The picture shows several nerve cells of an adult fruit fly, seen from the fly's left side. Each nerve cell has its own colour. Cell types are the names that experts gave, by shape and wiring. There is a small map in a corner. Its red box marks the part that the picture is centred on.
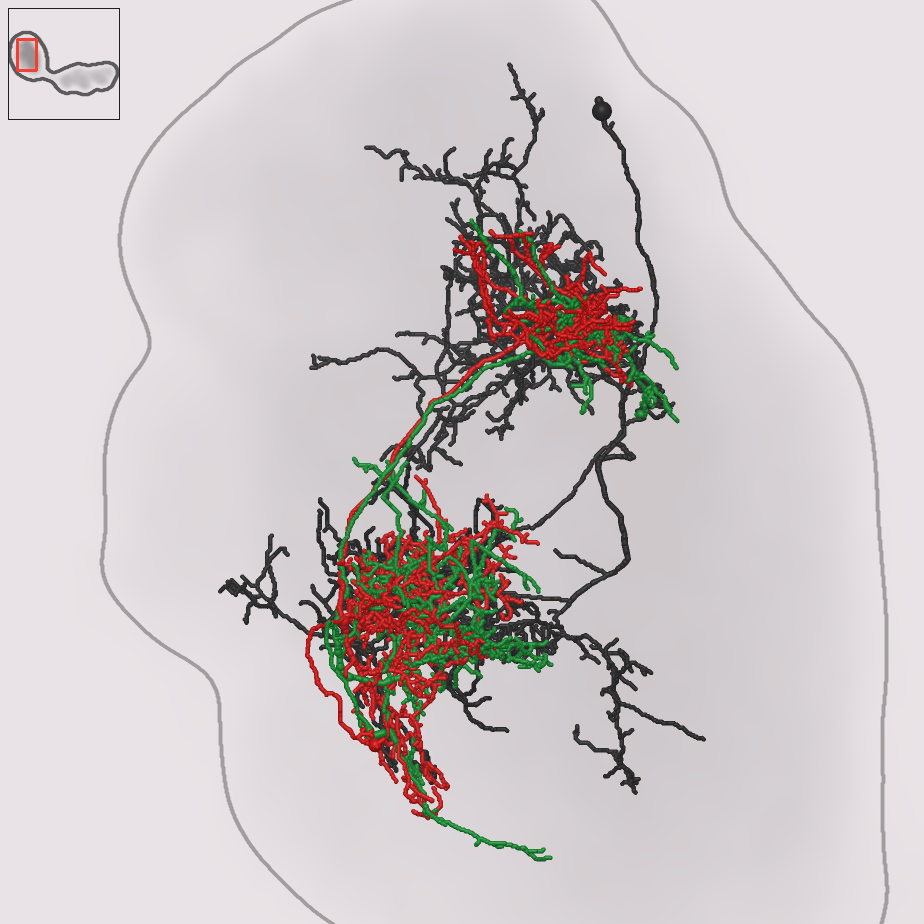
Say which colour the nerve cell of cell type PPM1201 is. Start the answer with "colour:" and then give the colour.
colour: black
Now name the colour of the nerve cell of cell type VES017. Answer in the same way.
colour: green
